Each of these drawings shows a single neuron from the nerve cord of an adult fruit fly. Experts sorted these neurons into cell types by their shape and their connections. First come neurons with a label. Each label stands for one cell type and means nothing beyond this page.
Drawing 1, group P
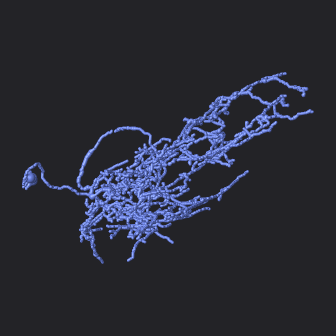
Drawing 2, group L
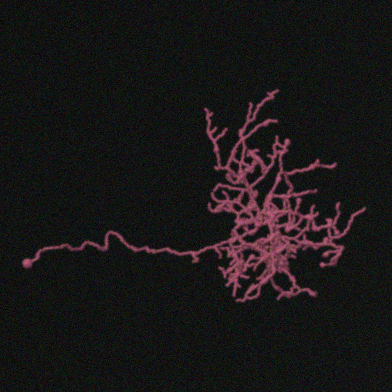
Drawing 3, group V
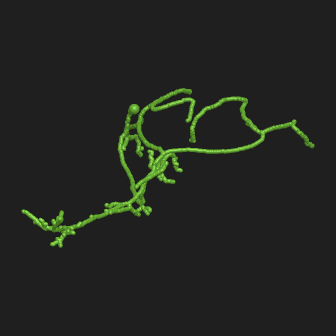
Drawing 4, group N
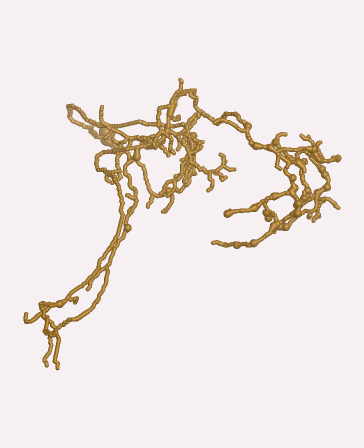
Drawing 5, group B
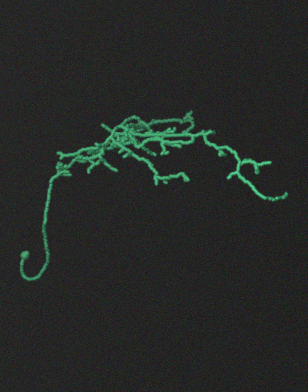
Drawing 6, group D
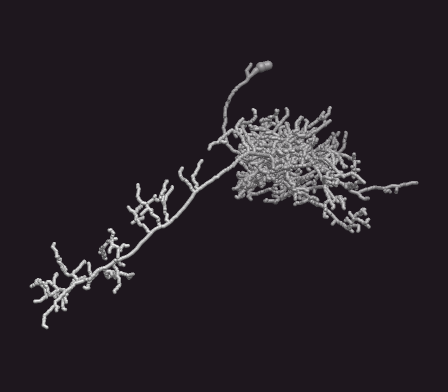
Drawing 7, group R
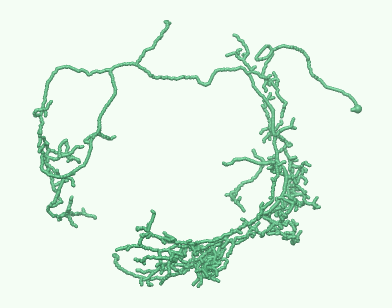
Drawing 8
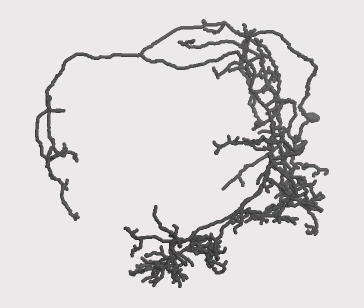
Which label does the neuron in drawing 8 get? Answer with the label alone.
group R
